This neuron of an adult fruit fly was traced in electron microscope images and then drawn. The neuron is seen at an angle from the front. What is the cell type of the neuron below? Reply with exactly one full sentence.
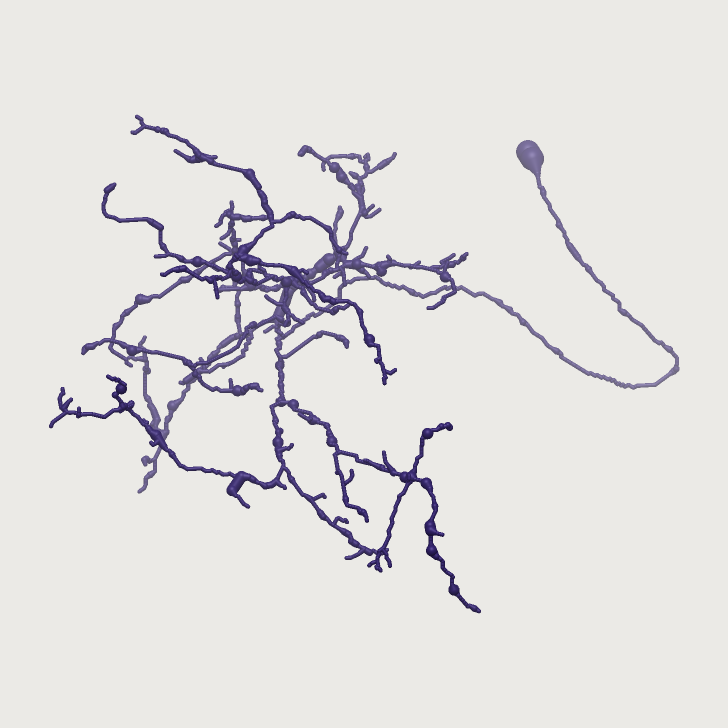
In terms of cell type, the neuron is IN11B025.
